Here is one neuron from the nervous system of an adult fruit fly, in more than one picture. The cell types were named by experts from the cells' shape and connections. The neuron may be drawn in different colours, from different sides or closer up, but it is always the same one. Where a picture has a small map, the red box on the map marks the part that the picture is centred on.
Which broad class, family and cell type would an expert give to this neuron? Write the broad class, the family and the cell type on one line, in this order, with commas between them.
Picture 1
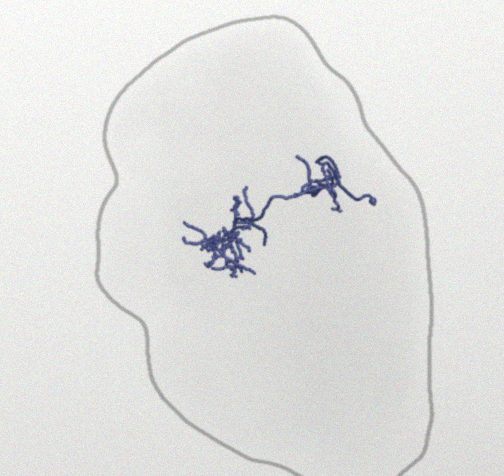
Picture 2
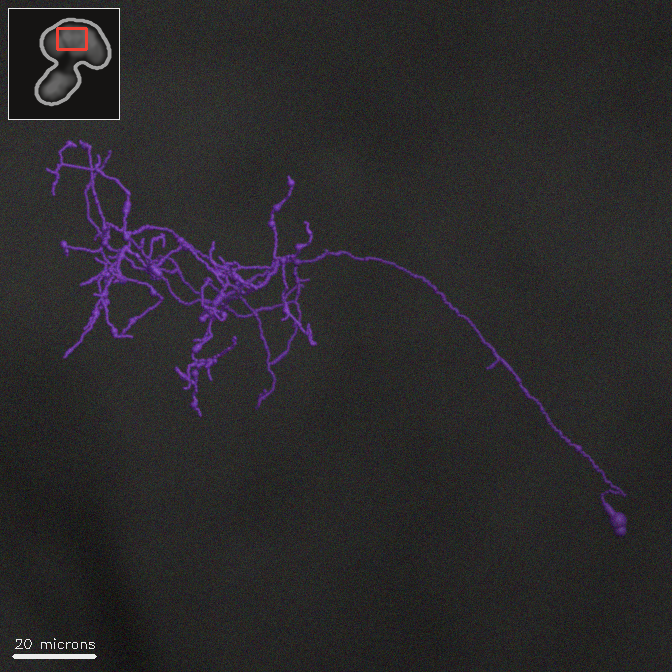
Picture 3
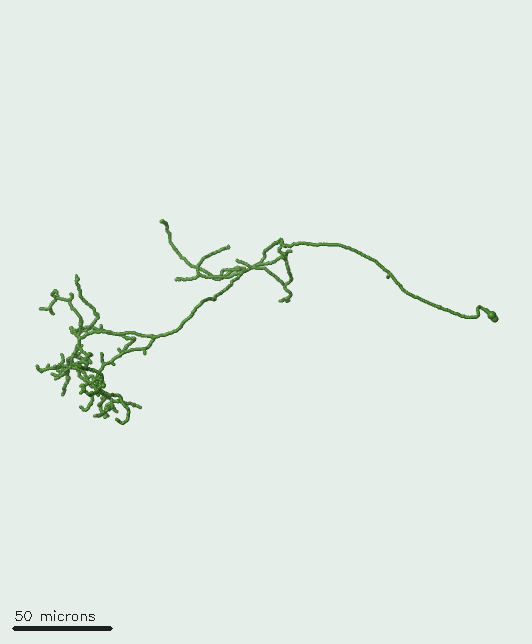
central-brain intrinsic neuron, hemilineage DM6_posterior, CB1684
